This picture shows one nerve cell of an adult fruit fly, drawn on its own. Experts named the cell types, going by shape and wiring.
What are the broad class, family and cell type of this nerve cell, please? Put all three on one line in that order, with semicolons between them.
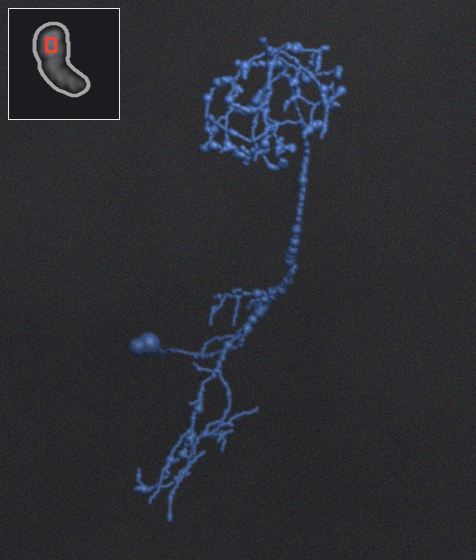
central-brain intrinsic neuron; hemilineage EBa1; ER1_a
